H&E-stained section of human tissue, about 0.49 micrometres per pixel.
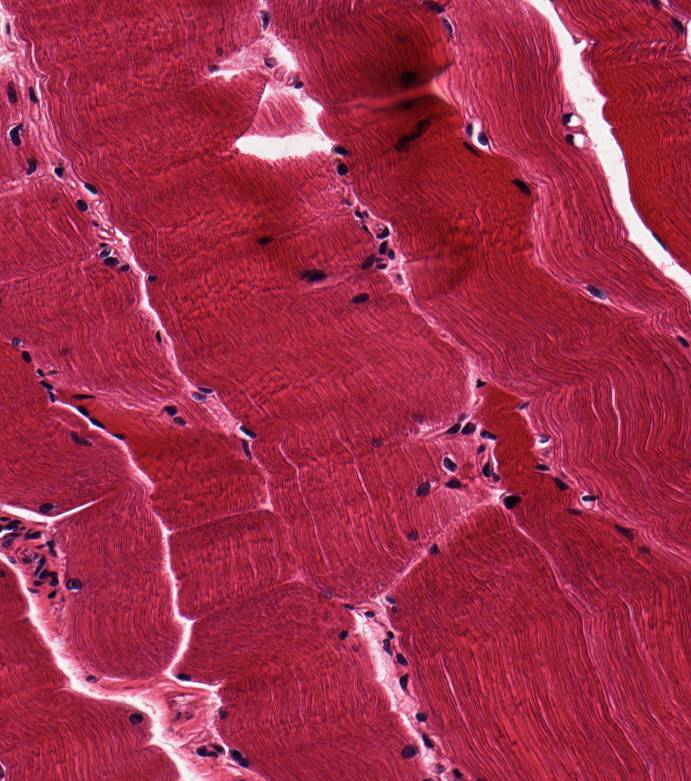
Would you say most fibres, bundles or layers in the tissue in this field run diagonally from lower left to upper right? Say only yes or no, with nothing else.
No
